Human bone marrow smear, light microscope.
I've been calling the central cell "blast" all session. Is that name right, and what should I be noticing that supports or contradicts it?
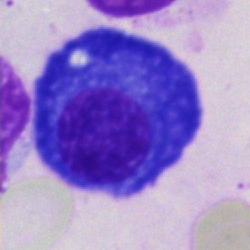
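Outline roughly round, edge slightly bumpy. Nucleus dark purple; chromatin dense and mottled. Cytoplasm deep blue and abundant, taking up more of the cell than the nucleus. One small clear vacuole in the upper left of the cytoplasm; no distinct granules.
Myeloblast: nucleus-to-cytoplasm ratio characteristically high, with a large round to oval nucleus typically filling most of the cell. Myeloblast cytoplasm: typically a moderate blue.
Against blast: the cytoplasm outweighs the nucleus, and its deep blue is darker than that moderate tone.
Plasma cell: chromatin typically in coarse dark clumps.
For plasma cell: the dark, dense chromatin is in keeping with this. Verdict: plasma cell, not blast.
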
